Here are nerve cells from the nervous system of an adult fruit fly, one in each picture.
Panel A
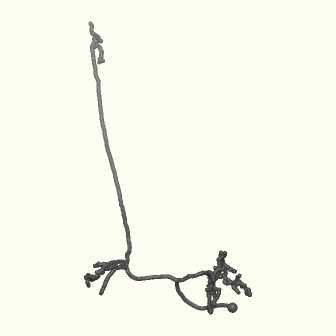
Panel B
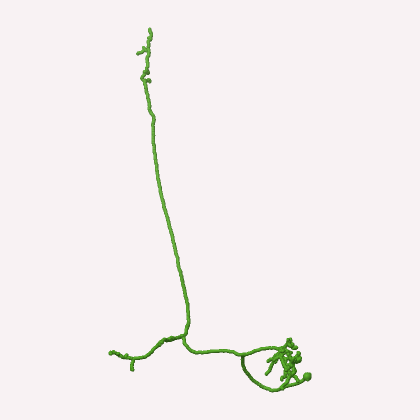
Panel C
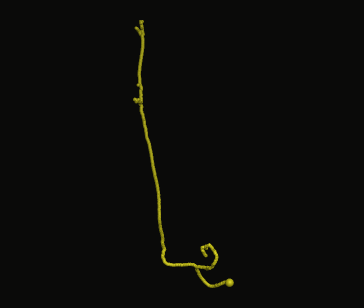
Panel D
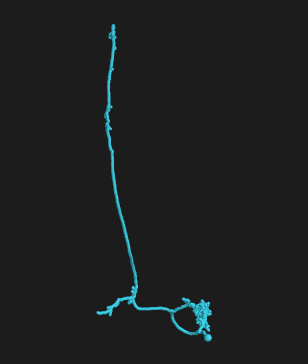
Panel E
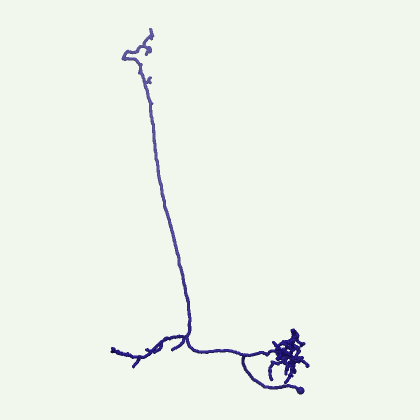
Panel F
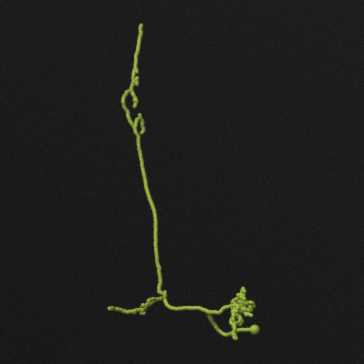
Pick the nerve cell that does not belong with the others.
C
